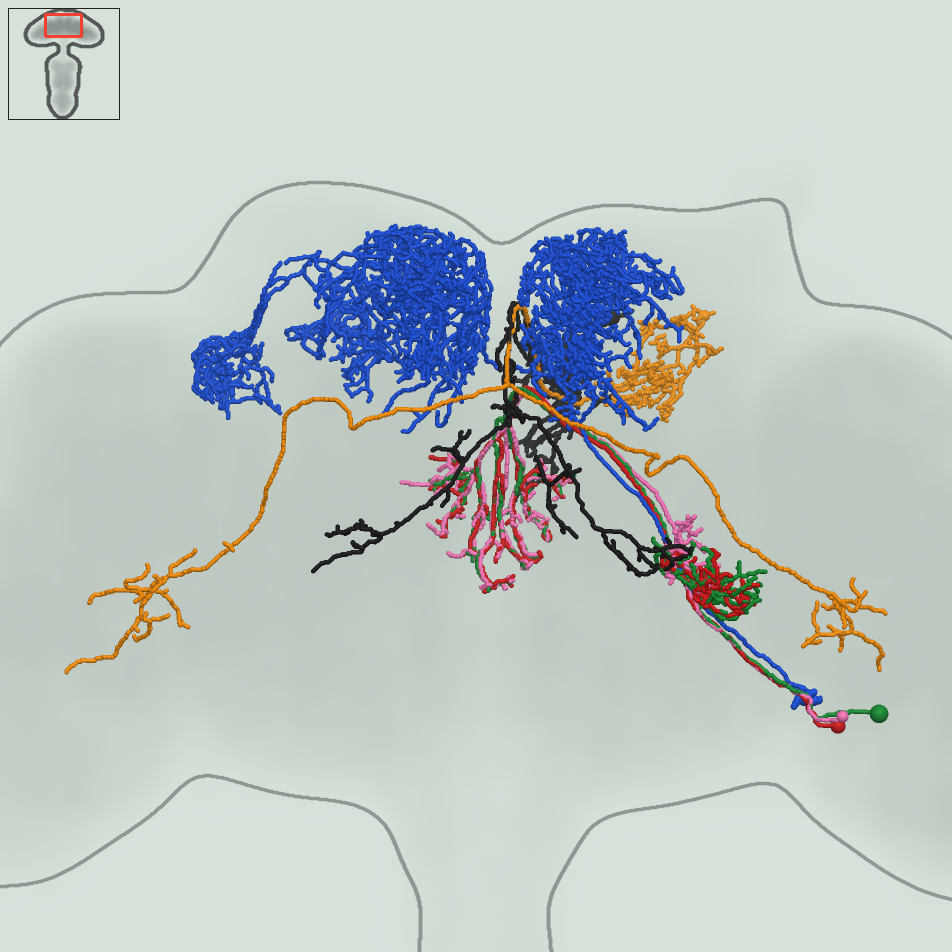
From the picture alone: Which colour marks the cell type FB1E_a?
pink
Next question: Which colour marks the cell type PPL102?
blue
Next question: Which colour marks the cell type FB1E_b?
red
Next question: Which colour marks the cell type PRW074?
black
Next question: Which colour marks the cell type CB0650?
orange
